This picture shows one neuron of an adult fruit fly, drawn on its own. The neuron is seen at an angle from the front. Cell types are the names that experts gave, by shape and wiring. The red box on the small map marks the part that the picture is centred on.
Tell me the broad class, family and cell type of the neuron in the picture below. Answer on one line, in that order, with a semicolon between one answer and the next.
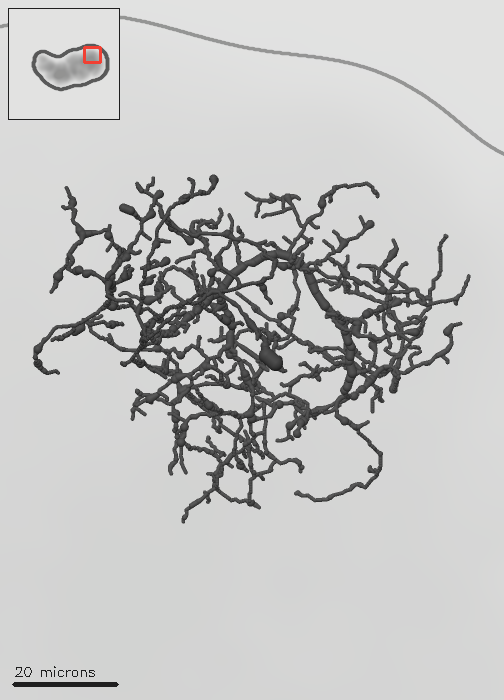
central-brain intrinsic neuron; LHAD; LHAD2e3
